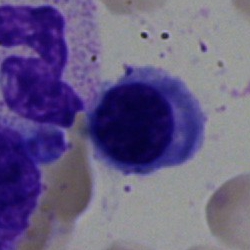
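Erythroblast at the centre of the smear: a roughly round cell with a slightly irregular, ruffled border. A moderate rim of deep blue cytoplasm with no visible granules surrounds the nucleus and is widest on the right. A small knob-like bleb projects from the top edge.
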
